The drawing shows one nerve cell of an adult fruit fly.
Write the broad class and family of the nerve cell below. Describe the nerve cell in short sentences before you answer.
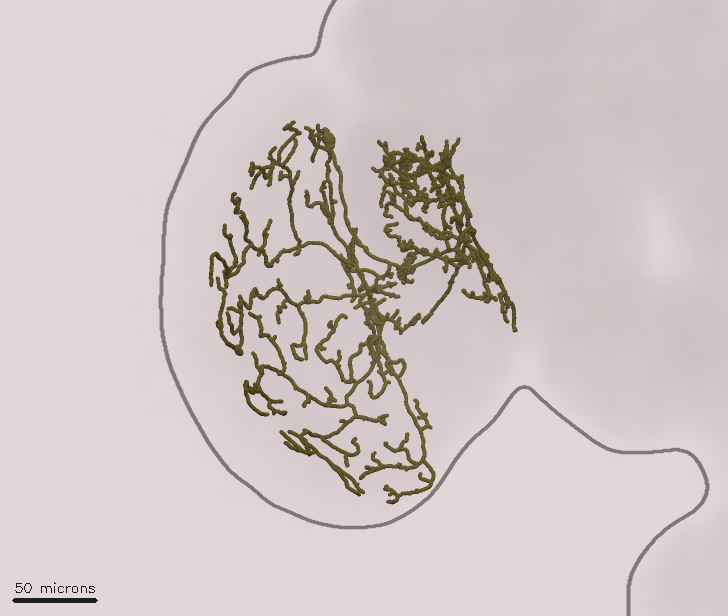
The cell body can be seen at the top of the picture. From top to bottom in the picture it spans about 250 microns. The picture shows dozens of branch ends. Its broad class is visual centrifugal neuron. The family is MeVC.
